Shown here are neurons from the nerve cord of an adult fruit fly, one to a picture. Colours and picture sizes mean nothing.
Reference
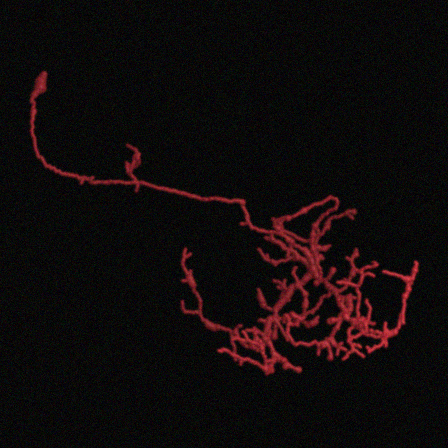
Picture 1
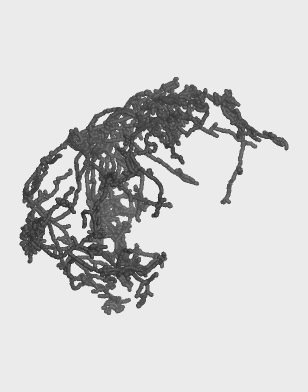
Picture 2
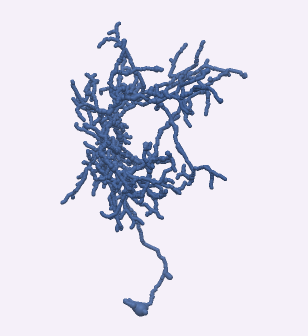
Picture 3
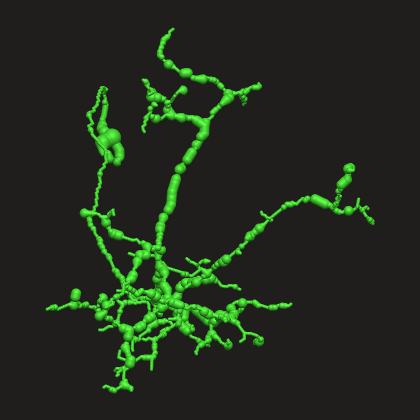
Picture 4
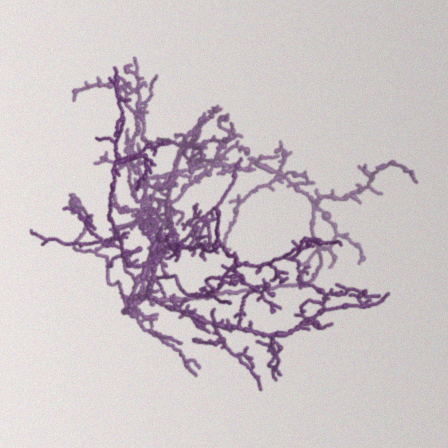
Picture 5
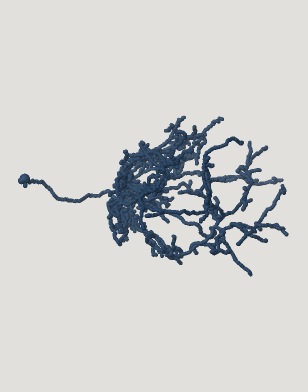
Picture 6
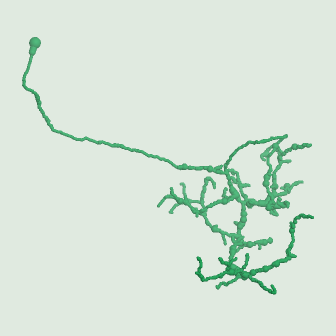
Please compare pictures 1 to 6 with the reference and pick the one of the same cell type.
Picture 6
